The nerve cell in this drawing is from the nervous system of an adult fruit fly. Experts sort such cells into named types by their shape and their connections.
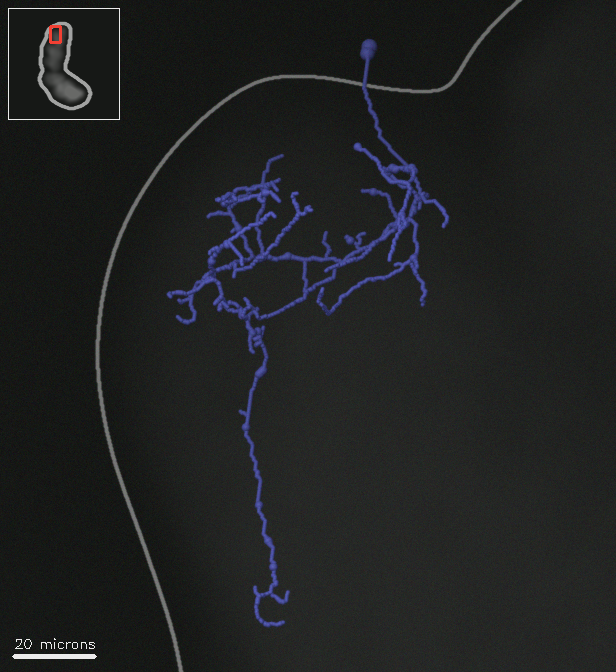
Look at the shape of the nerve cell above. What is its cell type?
IN20A.22A048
